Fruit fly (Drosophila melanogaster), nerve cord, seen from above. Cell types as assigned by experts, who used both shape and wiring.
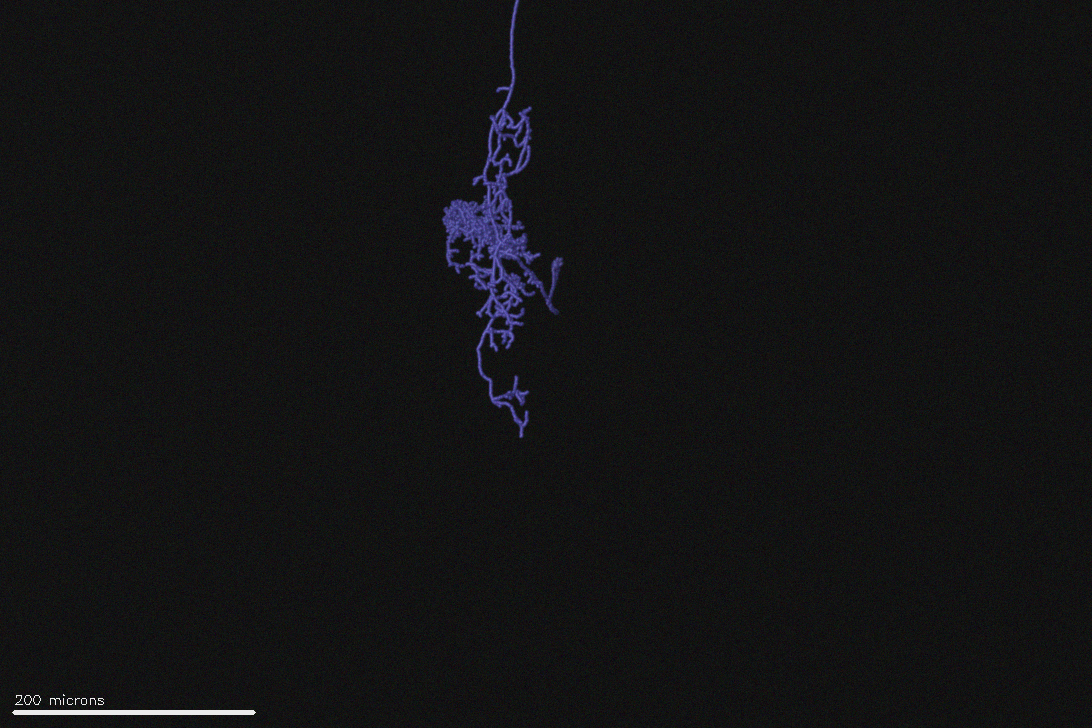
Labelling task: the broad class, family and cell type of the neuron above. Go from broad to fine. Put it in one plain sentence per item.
An ascending neuron of hemilineage 06B, type AN06B089.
